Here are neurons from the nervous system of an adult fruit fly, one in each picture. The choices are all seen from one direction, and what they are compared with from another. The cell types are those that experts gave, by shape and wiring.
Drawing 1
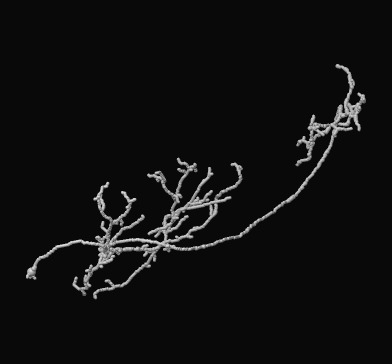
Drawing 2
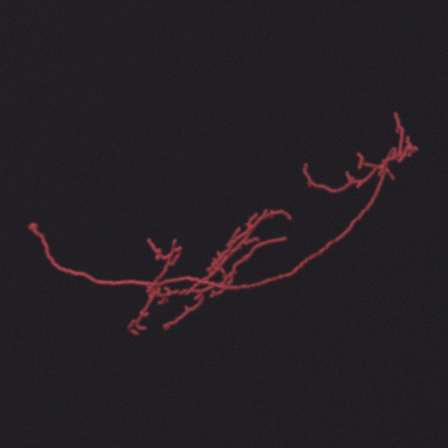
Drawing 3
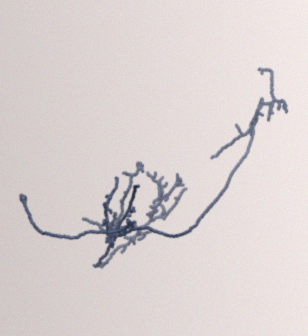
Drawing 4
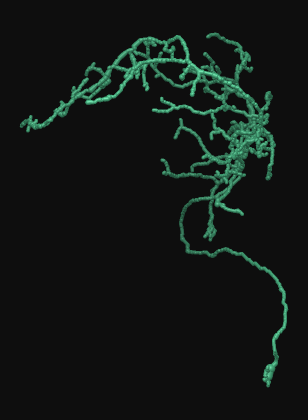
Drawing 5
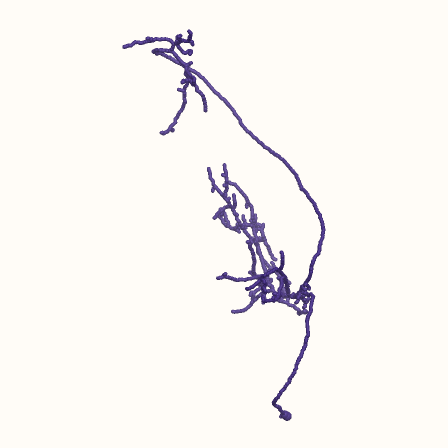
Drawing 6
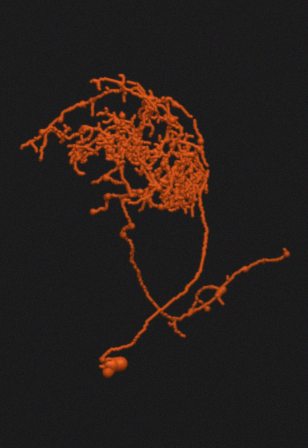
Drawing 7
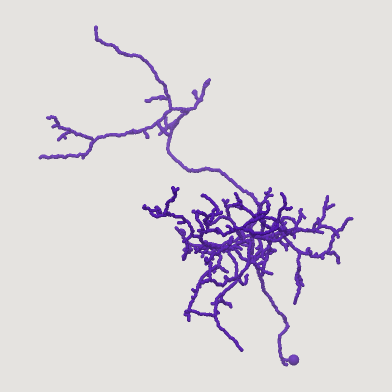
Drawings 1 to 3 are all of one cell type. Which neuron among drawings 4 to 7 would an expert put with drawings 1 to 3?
Drawing 5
